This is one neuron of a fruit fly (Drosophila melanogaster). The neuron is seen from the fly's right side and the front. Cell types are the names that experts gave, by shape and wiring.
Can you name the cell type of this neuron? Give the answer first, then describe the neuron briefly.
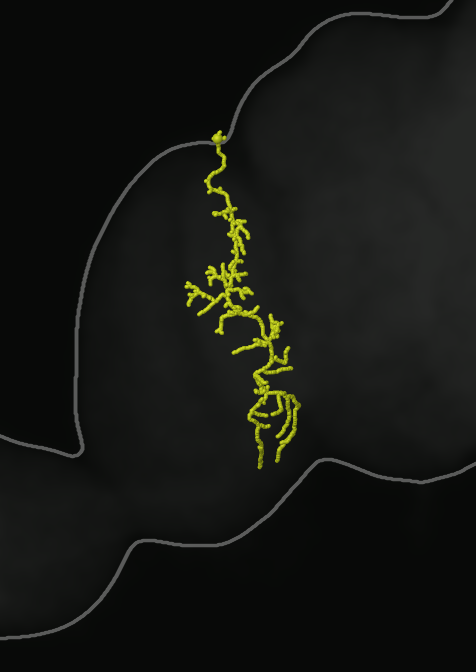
The cell type is Cm10. Its broad class is optic-lobe intrinsic neuron. Its cell body lies at the top of the picture. In this view it is more than twice as tall as it is wide.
